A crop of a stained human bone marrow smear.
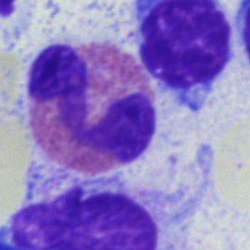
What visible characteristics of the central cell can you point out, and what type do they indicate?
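Round outline on this one, and the nucleus has a lobe at the upper left and another at the lower right, joined in a curve around a central patch of cytoplasm. I can't make out any nucleoli. Pink granules fill the cytoplasm. It's an eosinophil.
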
